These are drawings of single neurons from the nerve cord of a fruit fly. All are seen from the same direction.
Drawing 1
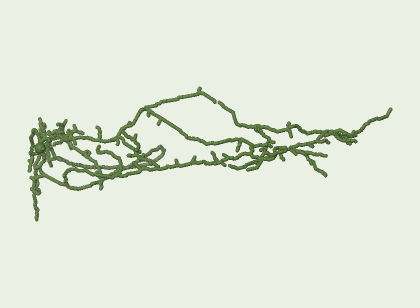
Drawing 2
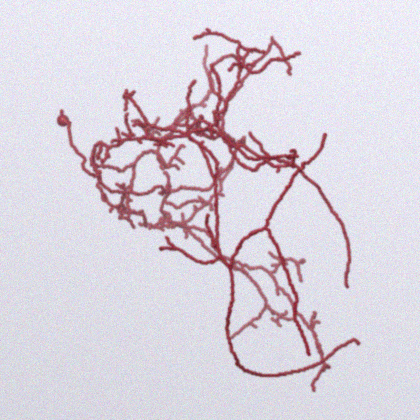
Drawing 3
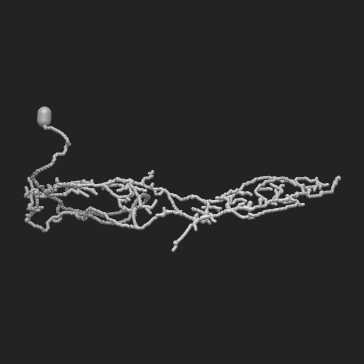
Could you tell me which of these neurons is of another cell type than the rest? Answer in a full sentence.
Drawing 2 is the odd one out.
